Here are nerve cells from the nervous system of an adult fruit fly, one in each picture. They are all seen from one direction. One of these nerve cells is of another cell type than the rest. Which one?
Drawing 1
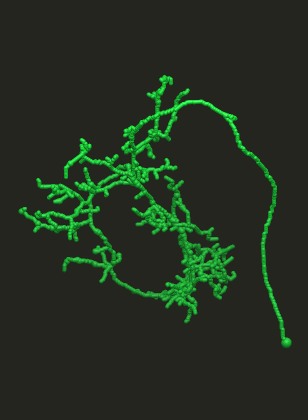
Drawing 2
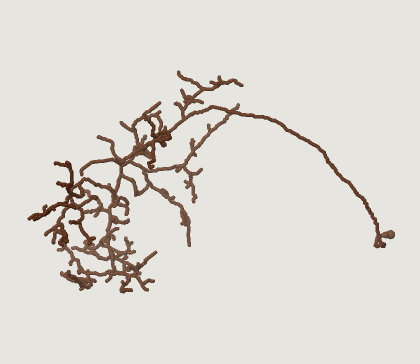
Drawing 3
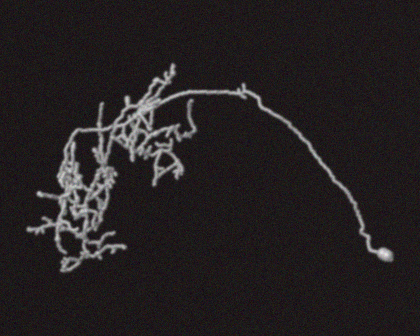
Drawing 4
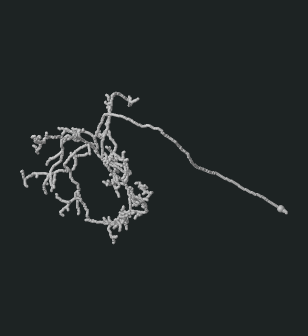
1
